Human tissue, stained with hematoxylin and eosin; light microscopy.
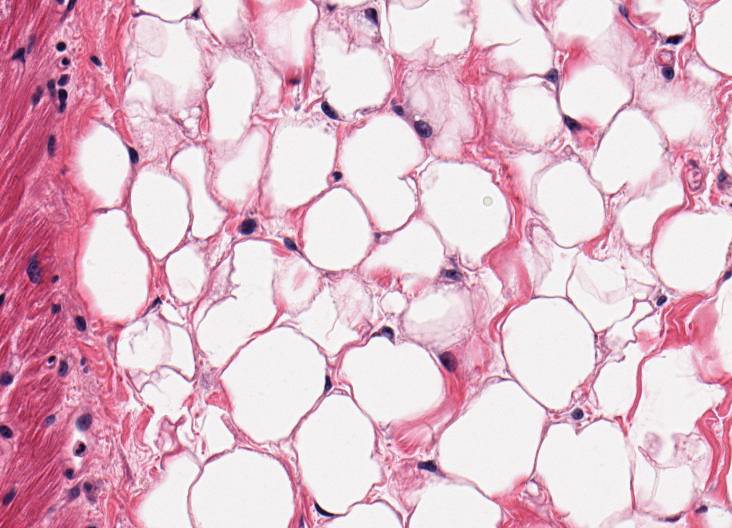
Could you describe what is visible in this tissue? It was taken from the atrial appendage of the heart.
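Most of field: fat cells. The adipocyte nuclei small, dark, pressed flat against the cell edge. Thin wavy strands of pink collagen between the fat cells. Left edge: narrow band of dense pink tissue, fibres running roughly top to bottom.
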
